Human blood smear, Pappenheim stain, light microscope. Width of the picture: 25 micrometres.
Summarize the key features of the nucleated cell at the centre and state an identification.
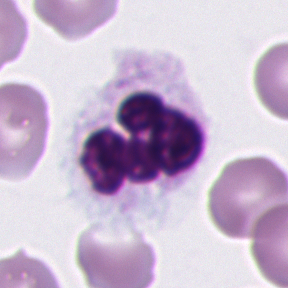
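The nuclear chromatin is dark purple and densely clumped, and no nucleoli are visible. Fine, faint lilac granules are scattered throughout the cytoplasm, in which no vacuoles are present. The cell is a segmented neutrophil.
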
